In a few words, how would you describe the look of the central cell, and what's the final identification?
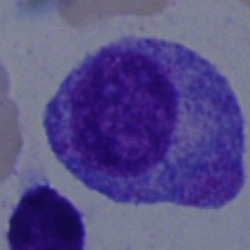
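Look first at the chromatin: finely granular, fairly evenly spread, with no heavy dark clumps. The cytoplasm is plentiful and blue, with fine reddish-purple granules scattered through it, and a paler zone sits against the right side of the nucleus. This is a promyelocyte.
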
